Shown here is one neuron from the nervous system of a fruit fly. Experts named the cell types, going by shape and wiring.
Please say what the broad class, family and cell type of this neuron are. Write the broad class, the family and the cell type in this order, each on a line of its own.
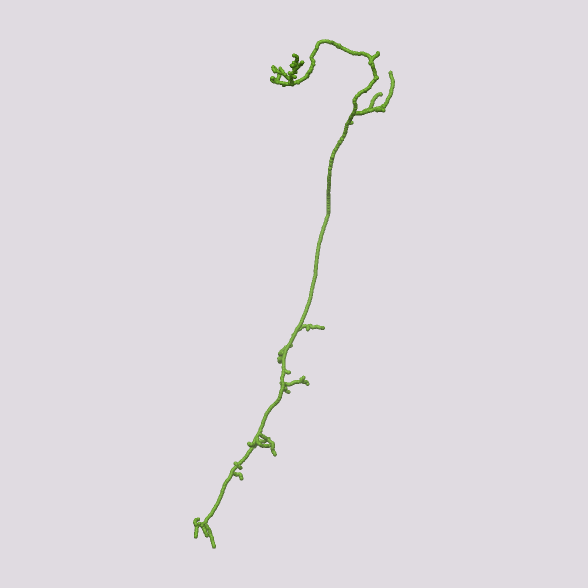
descending neuron
DNb
DNb06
